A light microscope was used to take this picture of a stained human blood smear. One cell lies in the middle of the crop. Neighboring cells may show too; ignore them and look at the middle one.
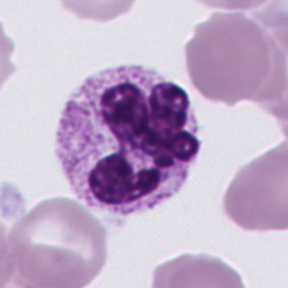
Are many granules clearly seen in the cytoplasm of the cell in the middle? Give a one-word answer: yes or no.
Yes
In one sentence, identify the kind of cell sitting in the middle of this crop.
In the centre of this crop there is a segmented neutrophil.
